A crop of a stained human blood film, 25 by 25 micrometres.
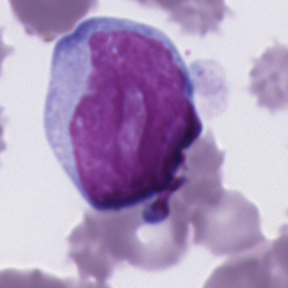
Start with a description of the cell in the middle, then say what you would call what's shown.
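The outline is irregular and somewhat angular, not smoothly round. Most of the cell is taken up by the nucleus, which lies toward the right side. A pale groove runs vertically through the middle of the nucleus. No granules are visible in the cytoplasm. This cell is a myeloblast.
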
